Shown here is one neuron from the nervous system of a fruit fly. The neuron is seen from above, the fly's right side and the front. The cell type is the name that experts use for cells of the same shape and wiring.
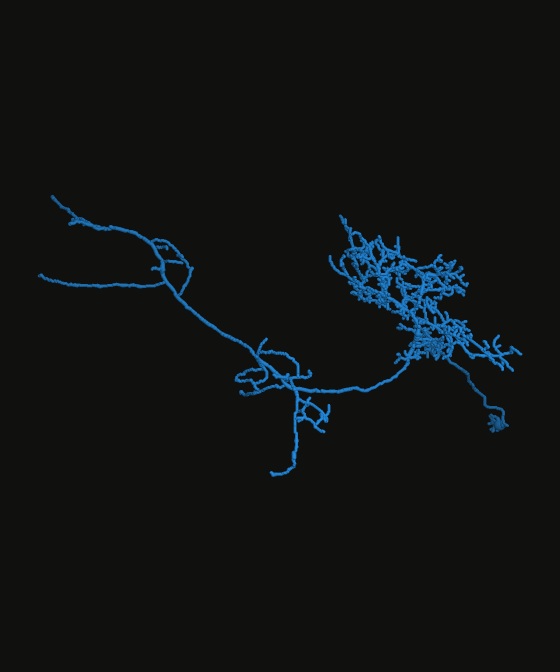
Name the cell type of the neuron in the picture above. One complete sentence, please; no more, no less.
It is to cell type IN07B033 that the neuron belongs.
